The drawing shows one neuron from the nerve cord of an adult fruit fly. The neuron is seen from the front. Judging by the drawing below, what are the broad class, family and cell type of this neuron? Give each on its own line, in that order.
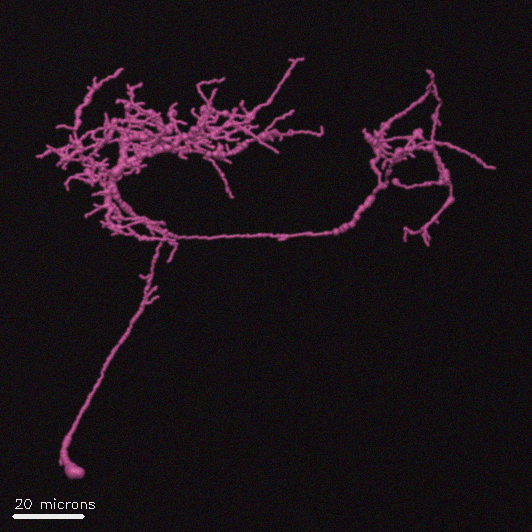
nerve-cord intrinsic neuron
hemilineage 07B
IN07B047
